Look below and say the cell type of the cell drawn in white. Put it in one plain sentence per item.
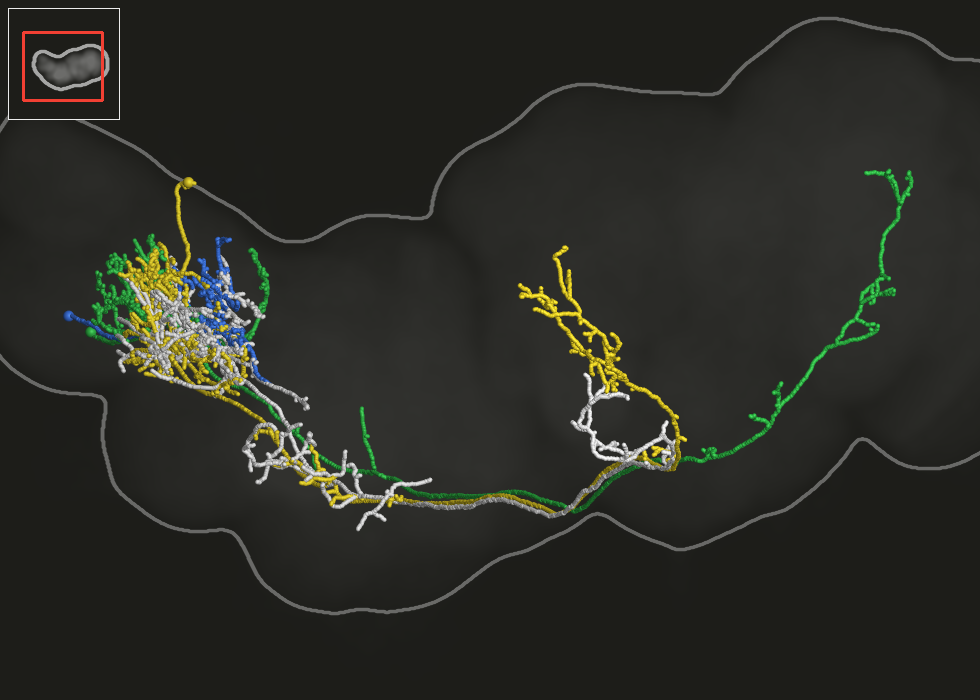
The cell type is AN08B016.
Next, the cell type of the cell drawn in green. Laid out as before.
The cell type is AN05B062.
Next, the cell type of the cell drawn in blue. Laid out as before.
The cell type is IN05B090.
